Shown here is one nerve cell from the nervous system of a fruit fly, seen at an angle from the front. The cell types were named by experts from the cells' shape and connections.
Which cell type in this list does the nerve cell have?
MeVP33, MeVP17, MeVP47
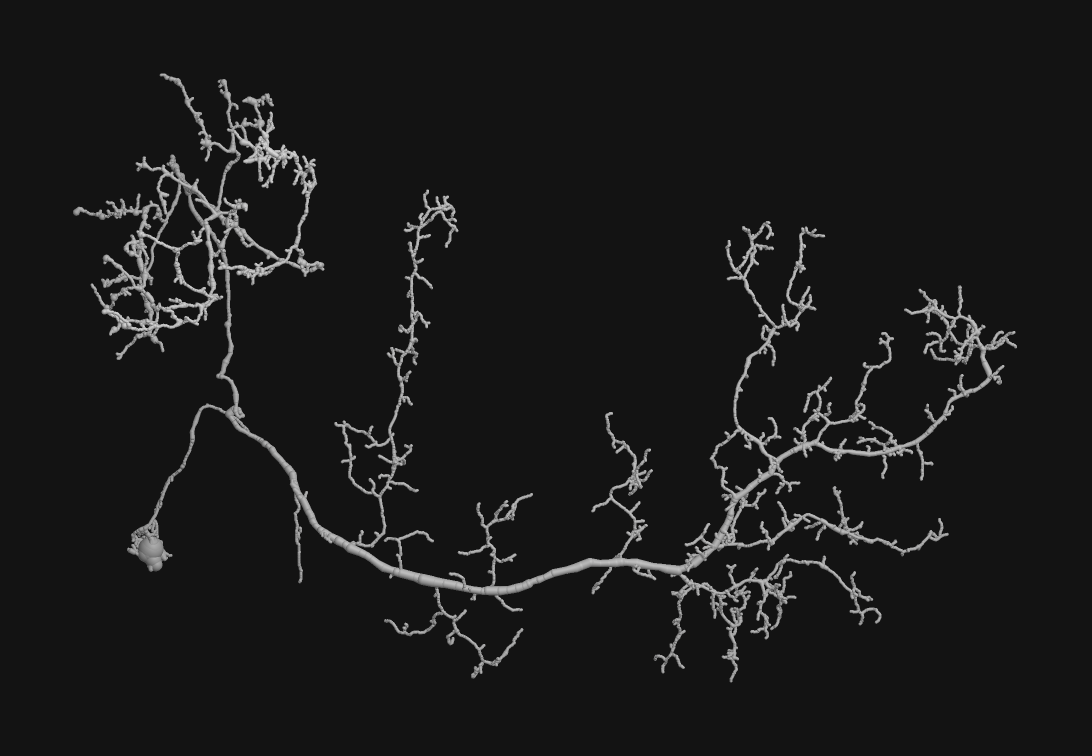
MeVP17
